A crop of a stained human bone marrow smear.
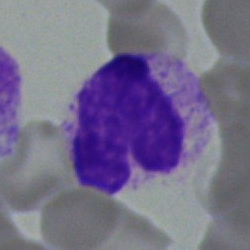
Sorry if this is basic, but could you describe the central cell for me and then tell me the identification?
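Roughly round in outline, the central cell has an indented nucleus whose notch opens toward the bottom. The chromatin is dense and coarsely clumped. The widest band of cytoplasm lies to the right of the nucleus. The cell is a band neutrophil.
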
